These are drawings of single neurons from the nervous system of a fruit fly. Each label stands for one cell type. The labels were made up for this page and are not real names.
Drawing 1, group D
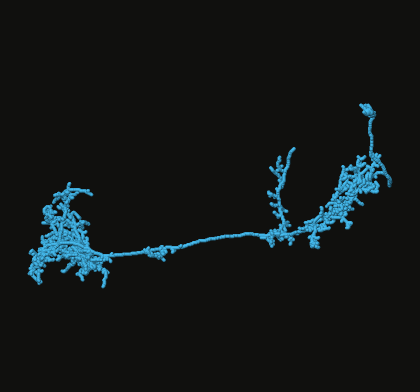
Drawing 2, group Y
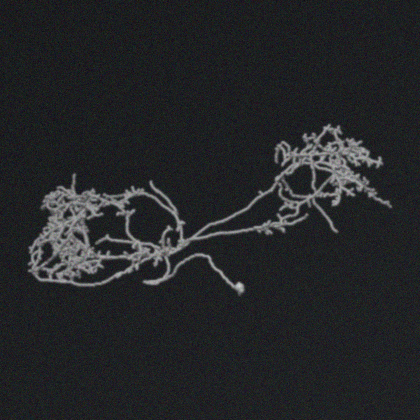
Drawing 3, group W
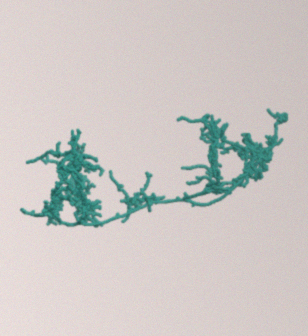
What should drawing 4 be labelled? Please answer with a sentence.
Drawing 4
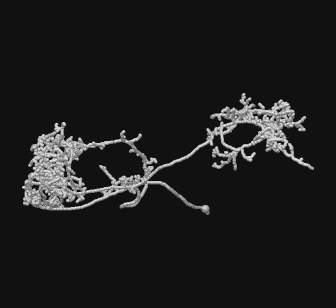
It belongs to group Y.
